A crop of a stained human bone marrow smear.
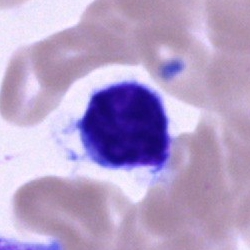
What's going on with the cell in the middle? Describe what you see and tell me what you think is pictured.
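Nearly the whole cell is occupied by the nucleus, leaving only a very scant rim of cytoplasm. Its chromatin is dense and very dark purple throughout, and no nucleolus is visible. The little cytoplasm present is pale blue and ragged, chiefly along the left and lower edges. Identification: lymphocyte.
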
